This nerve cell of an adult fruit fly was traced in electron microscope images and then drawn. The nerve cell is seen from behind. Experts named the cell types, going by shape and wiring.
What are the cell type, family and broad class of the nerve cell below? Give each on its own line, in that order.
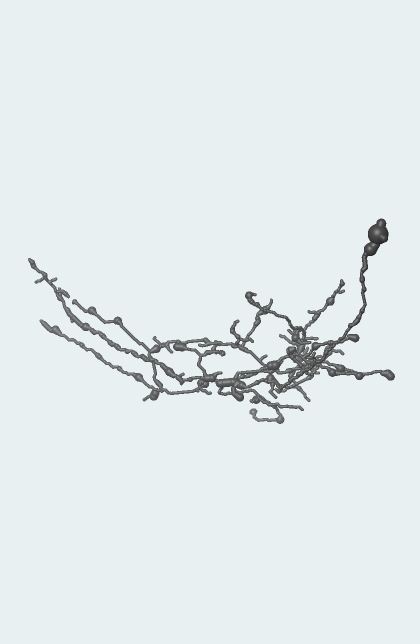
IN01B070
hemilineage 01B
nerve-cord intrinsic neuron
